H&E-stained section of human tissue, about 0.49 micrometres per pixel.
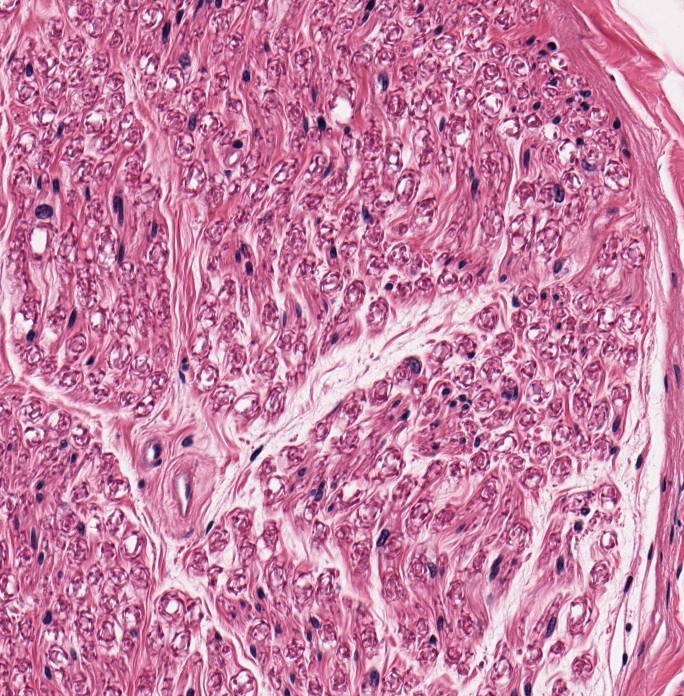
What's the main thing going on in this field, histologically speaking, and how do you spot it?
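The tissue shown is a nerve fascicle. Most of the field is tightly packed small round fibre profiles, each a pink central core inside a pale clear ring.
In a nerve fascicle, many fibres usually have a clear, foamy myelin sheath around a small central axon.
Small, dark, elongated nuclei are scattered between the profiles throughout.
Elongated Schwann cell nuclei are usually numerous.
Along the right edge, a dense, layered pink sheath with thin elongated nuclei curves around the fibres.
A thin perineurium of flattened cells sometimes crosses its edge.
No epithelium or glands are present.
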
